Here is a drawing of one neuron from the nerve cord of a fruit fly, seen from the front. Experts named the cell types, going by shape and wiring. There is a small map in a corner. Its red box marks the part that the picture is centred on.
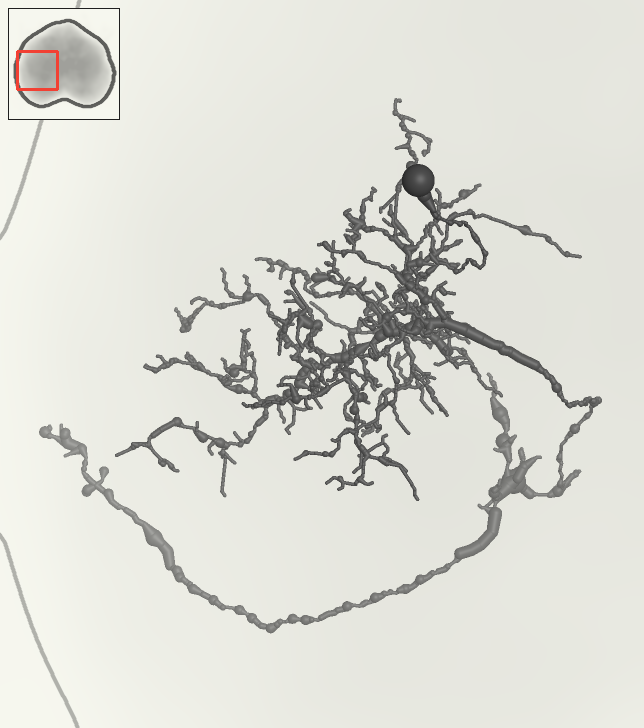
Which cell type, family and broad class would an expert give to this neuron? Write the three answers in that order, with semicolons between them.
IN09A021; hemilineage 09A; nerve-cord intrinsic neuron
